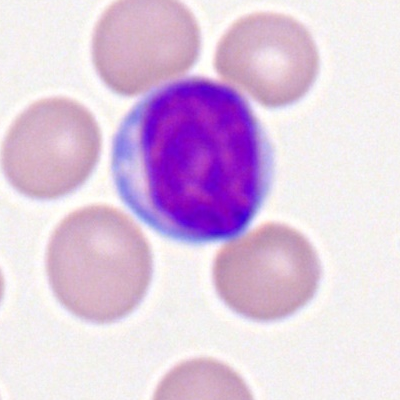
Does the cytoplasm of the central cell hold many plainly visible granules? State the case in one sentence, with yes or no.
No, its cytoplasm is free of any visible granules.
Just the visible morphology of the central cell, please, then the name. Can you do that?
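A nucleus fills most of this cell, leaving only a small amount of cytoplasm. That cytoplasm is pale blue and forms its widest crescent on the left side. The chromatin is dark purple and dense, with paler streaks running through it. The cell outline is smooth and roughly round. This cell is a lymphocyte.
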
